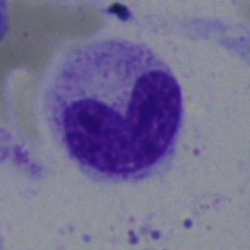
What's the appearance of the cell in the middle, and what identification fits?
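Starting with the nucleus, I see it indented from its upper side, which gives it a kidney shape. The chromatin looks deep purple and coarsely clumped, and I can't find any nucleoli. Around it, the cytoplasm is a pale lilac-grey. The cell is a band neutrophil.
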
